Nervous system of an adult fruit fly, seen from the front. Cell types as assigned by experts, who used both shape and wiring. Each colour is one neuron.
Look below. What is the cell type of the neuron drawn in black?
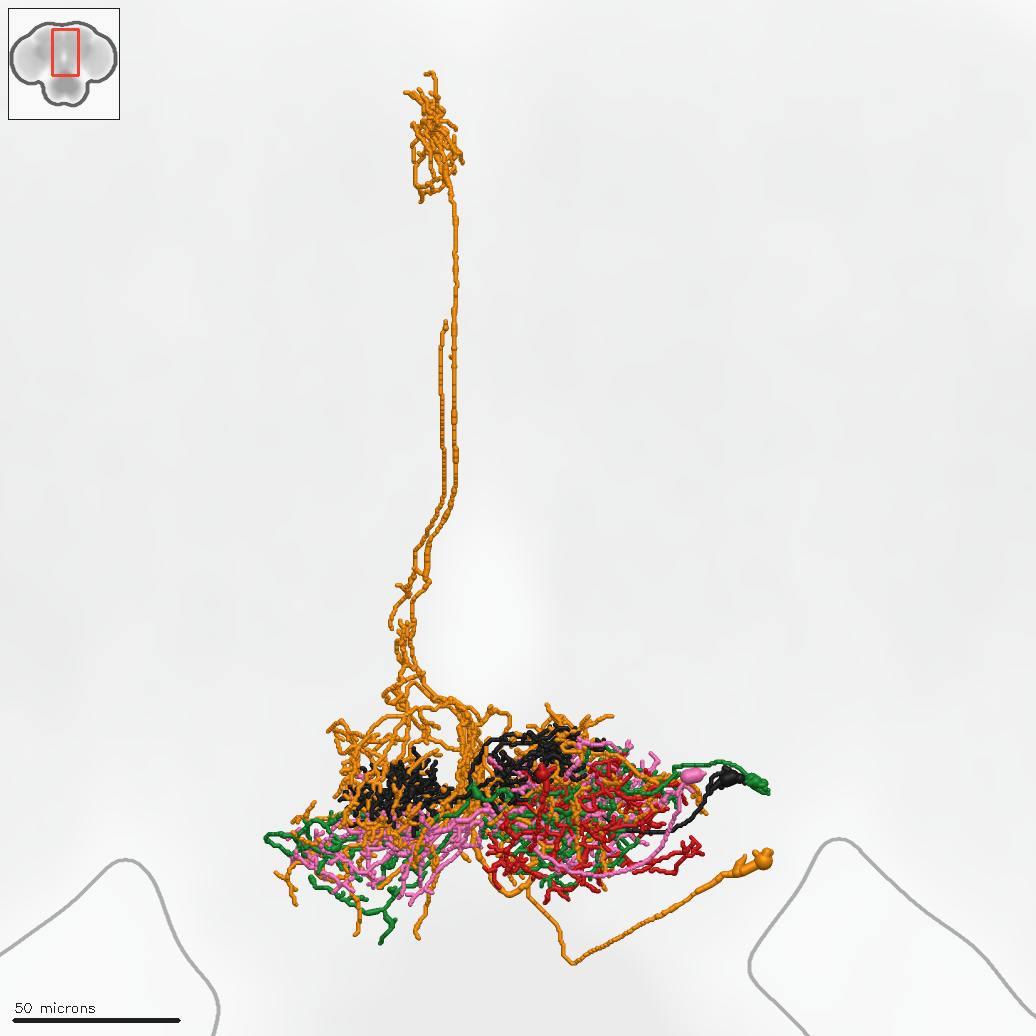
GNG482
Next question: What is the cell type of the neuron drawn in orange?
GNG540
